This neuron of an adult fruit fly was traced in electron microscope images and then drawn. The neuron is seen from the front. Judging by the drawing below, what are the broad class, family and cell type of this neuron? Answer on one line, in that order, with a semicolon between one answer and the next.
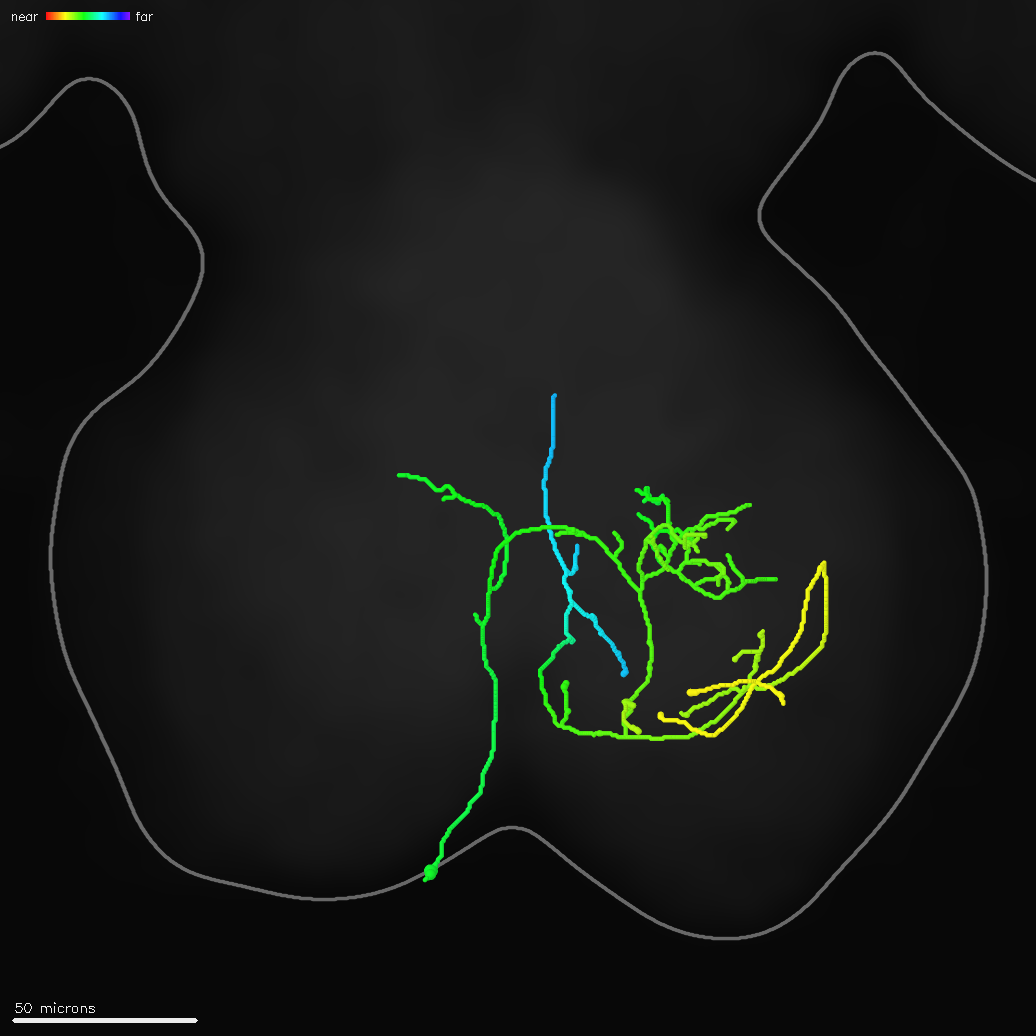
nerve-cord intrinsic neuron; hemilineage 12B; IN12B079_c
